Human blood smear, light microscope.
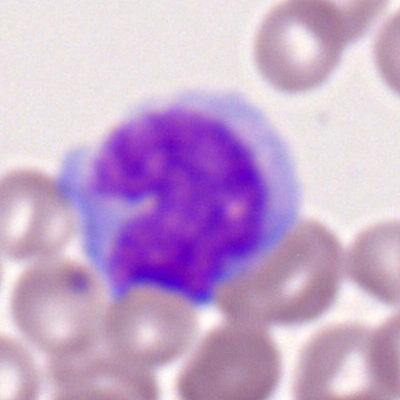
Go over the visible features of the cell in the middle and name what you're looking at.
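Start with the outline: roughly round, its edge slightly irregular. Now look at the chromatin, dark purple and clumped, with paler patches between the clumps. The cytoplasm is pale blue, and no distinct granules are seen in it. This cell is a monocyte.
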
